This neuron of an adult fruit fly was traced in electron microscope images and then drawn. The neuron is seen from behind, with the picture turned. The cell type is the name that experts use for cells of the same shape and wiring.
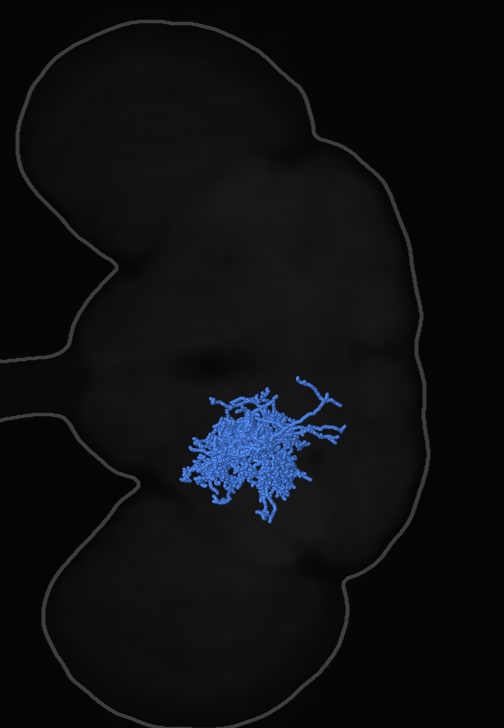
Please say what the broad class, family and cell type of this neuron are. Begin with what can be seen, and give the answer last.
As drawn here it is about as wide as it is tall. It is a central-brain intrinsic neuron. Its family is hemilineage LALa1_anterior. Its cell type is PLP019.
